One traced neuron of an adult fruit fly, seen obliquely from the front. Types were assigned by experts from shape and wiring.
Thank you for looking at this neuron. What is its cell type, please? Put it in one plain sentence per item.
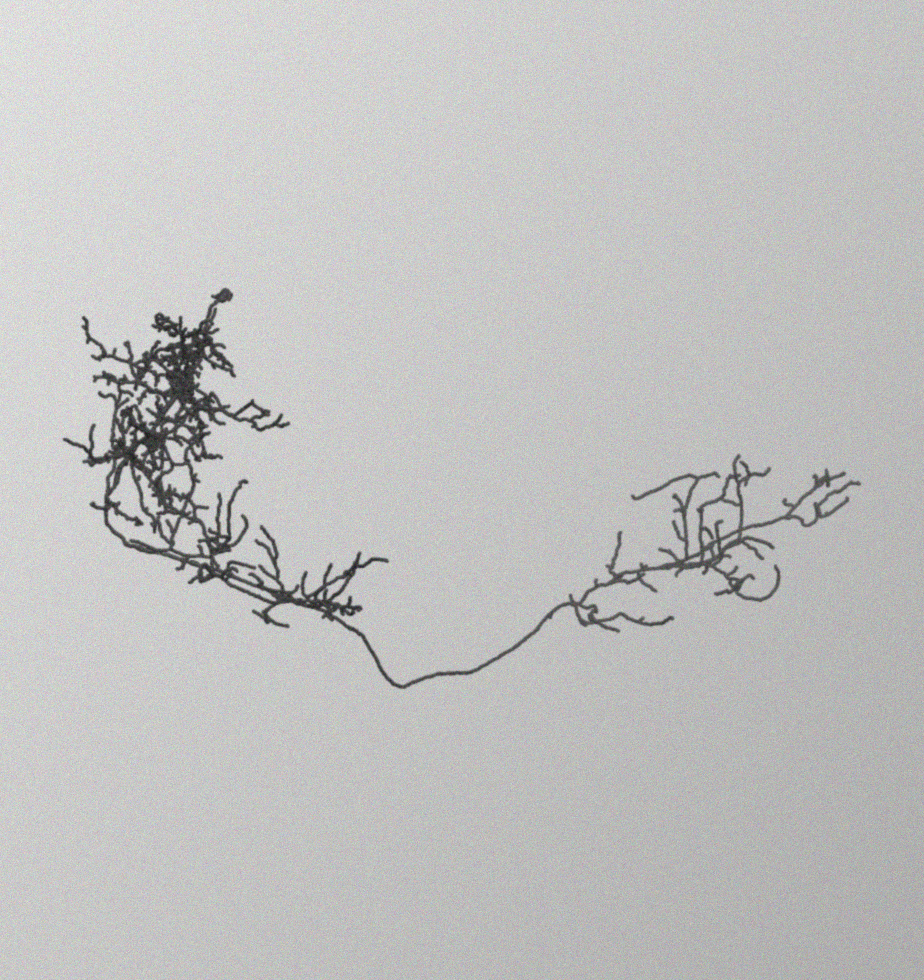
The cell type is DNpe005.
